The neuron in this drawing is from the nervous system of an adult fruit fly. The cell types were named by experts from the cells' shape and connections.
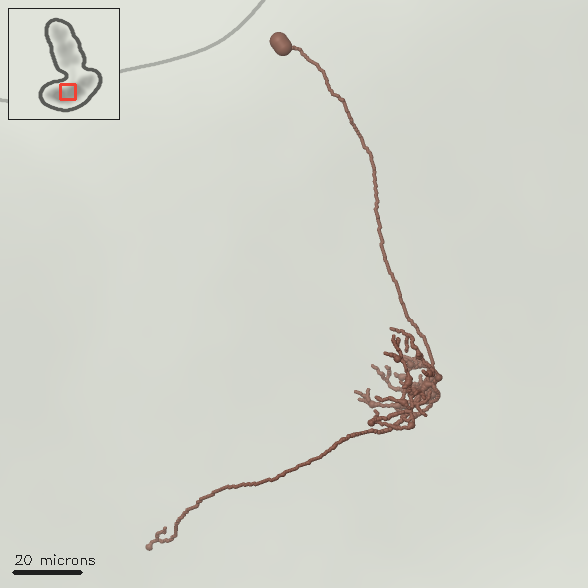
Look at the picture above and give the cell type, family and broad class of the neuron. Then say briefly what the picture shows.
Its cell type is FC3_a. The name of its family is class CX. This is a central-brain intrinsic neuron. It lies in the brain. Its cell body lies at the top of the picture. By the scale bar it is about 150 microns tall in this view.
